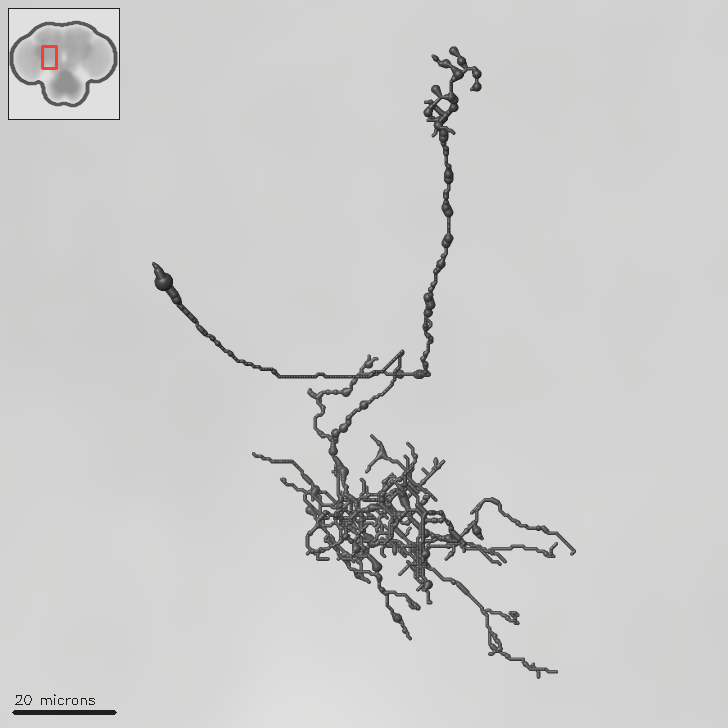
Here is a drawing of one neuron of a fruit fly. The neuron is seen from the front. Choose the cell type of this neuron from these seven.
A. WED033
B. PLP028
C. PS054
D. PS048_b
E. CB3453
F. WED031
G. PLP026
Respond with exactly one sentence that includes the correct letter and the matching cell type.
Cell type WED031 is what the neuron is, as option F states.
